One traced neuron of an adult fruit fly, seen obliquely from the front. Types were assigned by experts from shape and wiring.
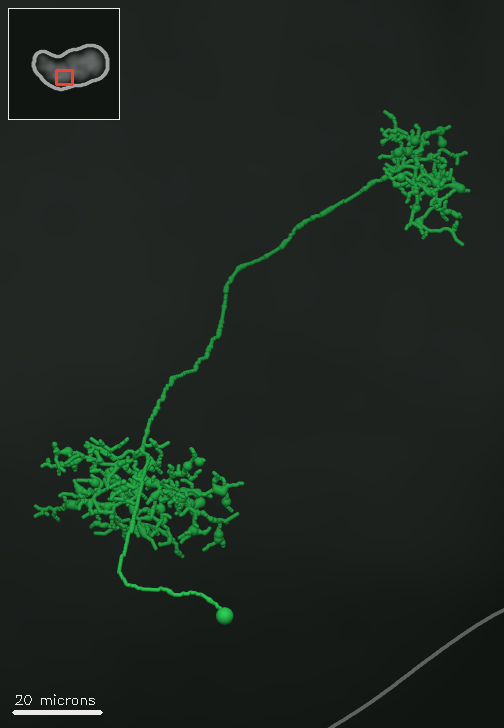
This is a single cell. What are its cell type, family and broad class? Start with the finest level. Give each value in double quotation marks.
"Tm32", "Tm", "optic-lobe intrinsic neuron"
